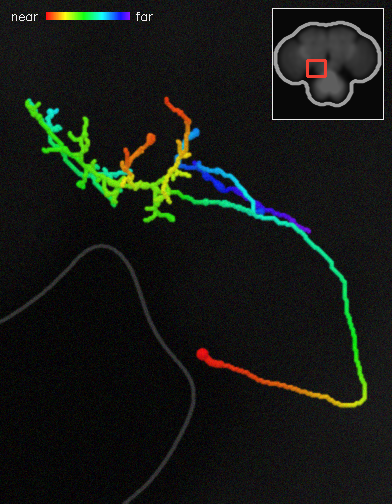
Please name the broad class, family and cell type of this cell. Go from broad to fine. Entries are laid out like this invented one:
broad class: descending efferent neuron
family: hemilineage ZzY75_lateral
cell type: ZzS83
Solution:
broad class: central-brain intrinsic neuron
family: hemilineage MX3
cell type: CB3744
